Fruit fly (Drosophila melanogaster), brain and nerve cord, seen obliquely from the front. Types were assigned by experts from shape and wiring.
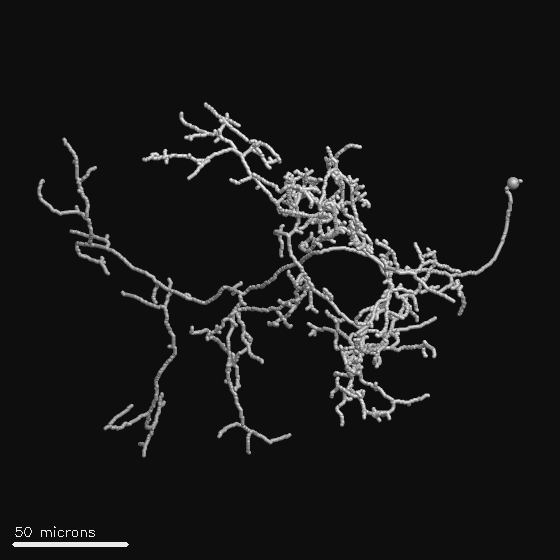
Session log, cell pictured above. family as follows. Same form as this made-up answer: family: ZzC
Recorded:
family: hemilineage DL1_ventral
